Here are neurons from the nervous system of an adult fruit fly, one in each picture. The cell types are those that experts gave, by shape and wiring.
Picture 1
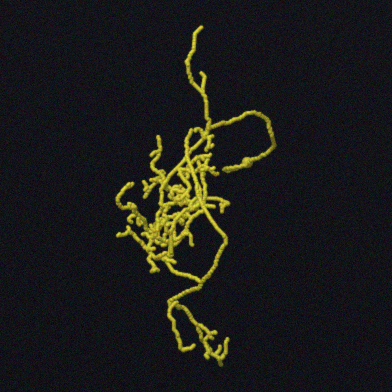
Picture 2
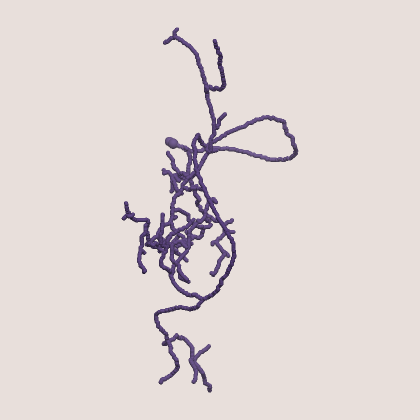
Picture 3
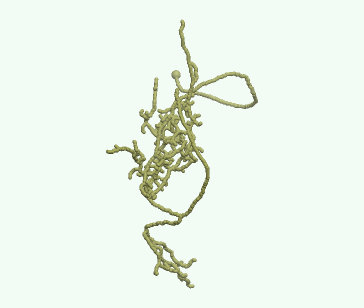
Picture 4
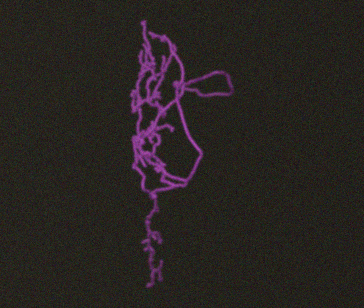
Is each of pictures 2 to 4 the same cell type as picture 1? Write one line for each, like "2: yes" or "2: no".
2: yes
3: yes
4: no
